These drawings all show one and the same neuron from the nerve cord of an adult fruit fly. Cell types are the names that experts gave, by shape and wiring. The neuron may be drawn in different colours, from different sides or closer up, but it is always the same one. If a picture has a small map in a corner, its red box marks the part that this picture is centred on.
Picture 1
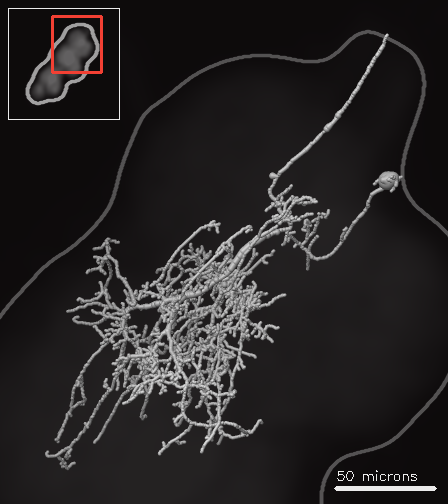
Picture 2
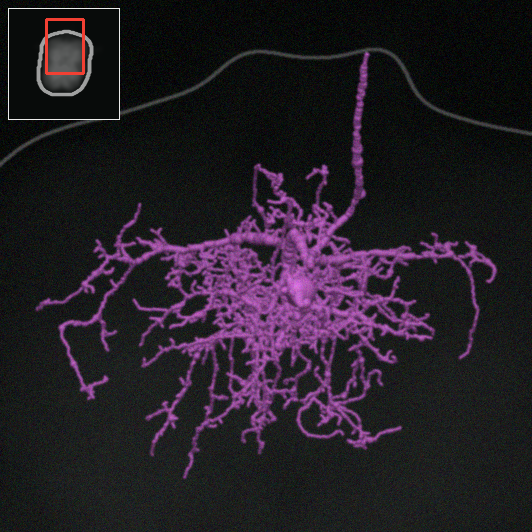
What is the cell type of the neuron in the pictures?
AN10B005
